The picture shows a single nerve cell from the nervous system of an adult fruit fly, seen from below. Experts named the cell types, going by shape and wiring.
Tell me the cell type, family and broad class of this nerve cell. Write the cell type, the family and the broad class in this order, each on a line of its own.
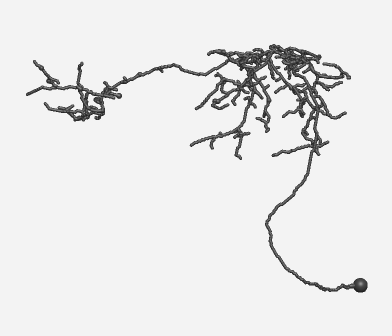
CB4084
hemilineage LHa3
central-brain intrinsic neuron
